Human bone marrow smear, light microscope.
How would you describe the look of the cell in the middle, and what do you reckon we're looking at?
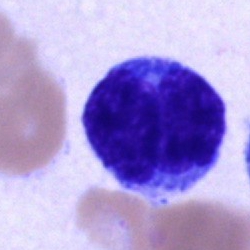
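A round outline encloses a nucleus that fills almost the whole cell, leaving scant cytoplasm. A small notch marks the top edge of the nucleus. The cell is a blast.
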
